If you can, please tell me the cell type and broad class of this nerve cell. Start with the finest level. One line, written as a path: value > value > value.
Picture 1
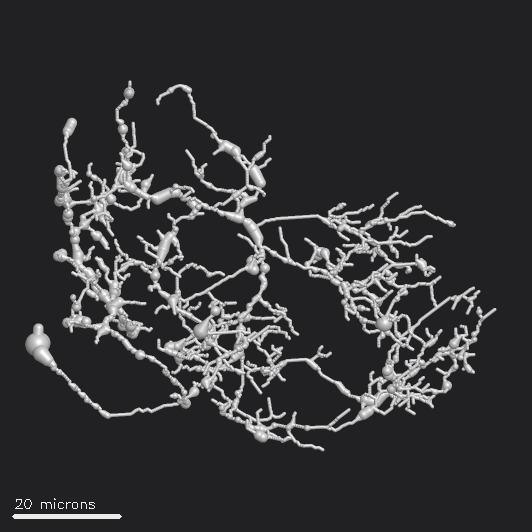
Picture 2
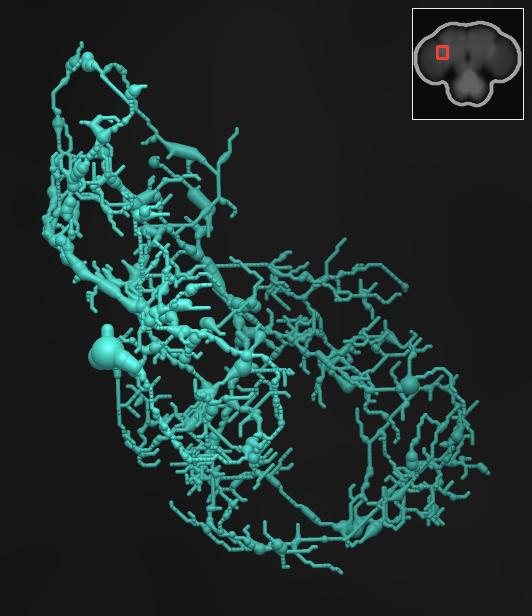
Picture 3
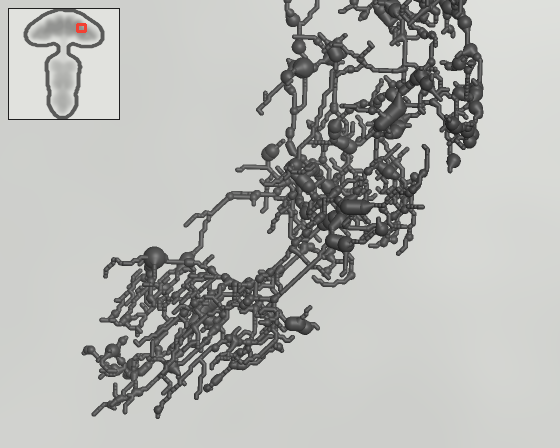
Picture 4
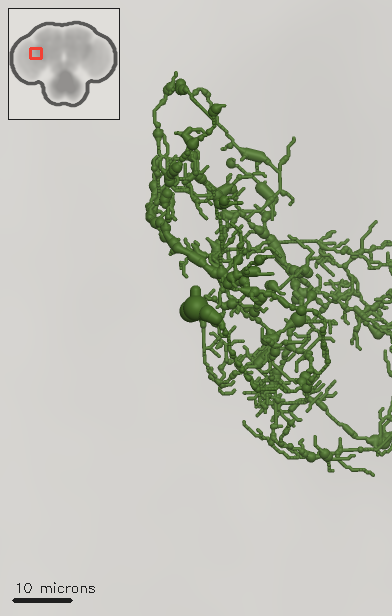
CB1099 > central-brain intrinsic neuron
